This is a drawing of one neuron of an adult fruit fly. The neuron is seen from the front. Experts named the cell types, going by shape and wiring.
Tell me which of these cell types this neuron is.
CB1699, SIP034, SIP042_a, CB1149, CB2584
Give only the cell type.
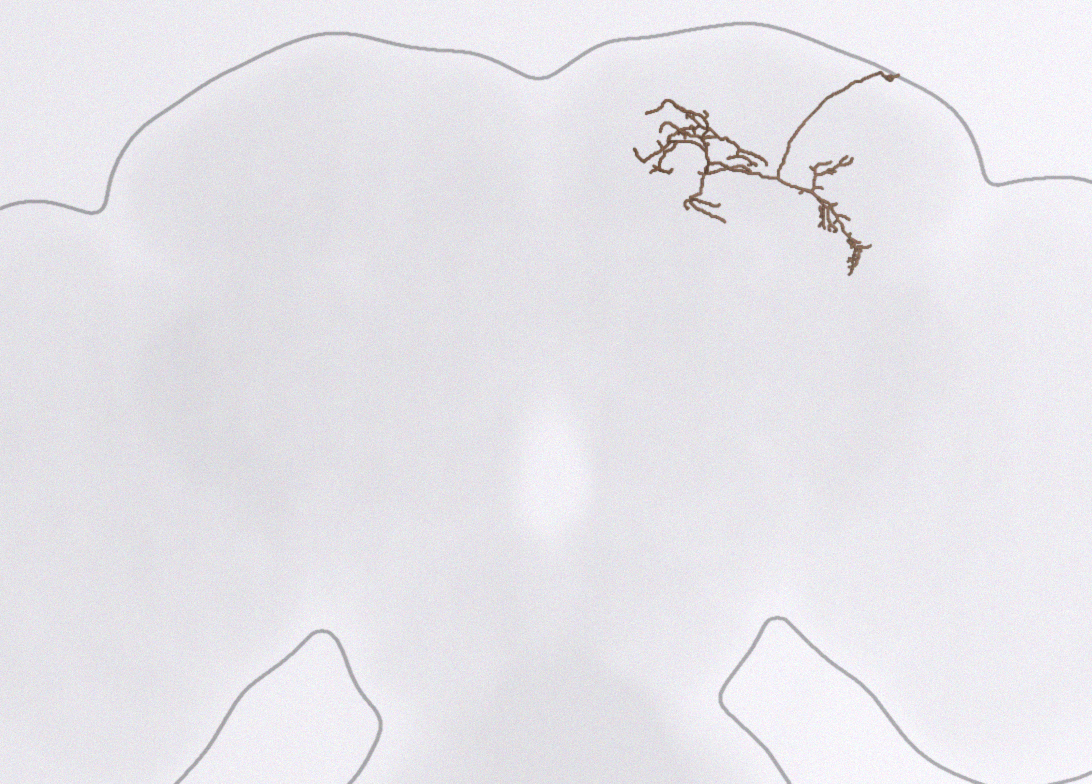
SIP042_a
